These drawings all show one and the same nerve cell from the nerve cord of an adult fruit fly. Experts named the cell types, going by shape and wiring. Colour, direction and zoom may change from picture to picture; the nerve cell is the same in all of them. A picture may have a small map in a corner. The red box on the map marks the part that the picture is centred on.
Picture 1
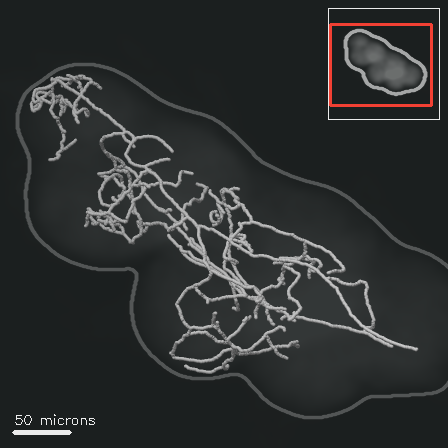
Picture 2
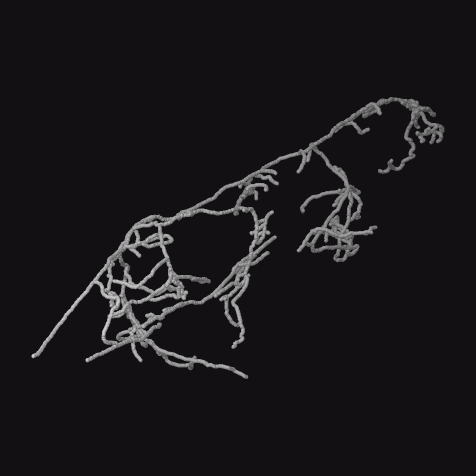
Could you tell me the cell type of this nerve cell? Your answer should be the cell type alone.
DNc02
